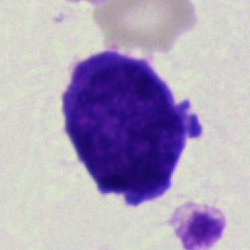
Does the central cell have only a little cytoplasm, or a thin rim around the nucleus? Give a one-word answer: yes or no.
Yes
